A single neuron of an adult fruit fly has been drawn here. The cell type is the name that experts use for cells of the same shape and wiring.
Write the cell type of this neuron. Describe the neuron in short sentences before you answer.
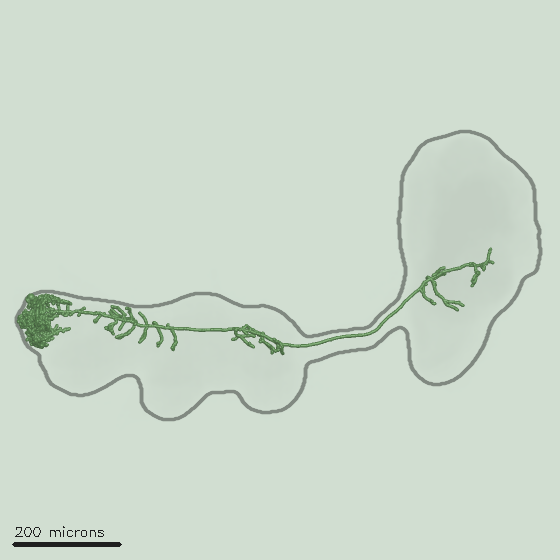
Its cell body lies on the left of the picture. From left to right in the picture it spans about 900 microns. It is an ascending neuron. The cell type is ANXXX099.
